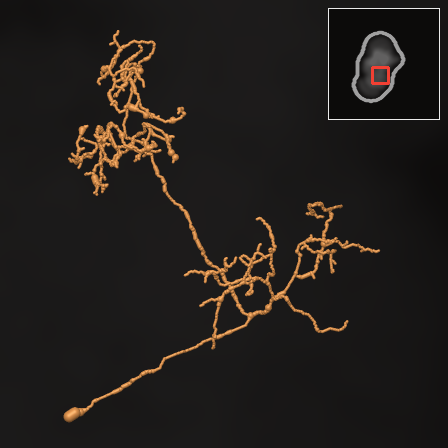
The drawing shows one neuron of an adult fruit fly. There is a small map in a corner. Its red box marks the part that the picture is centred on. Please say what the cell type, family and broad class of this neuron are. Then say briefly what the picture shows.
The cell type is PAM01. The name of its family is class DAN. Its broad class is central-brain intrinsic neuron. The cell body can be seen at the lower left of the picture. Dozens of branch ends can be seen.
